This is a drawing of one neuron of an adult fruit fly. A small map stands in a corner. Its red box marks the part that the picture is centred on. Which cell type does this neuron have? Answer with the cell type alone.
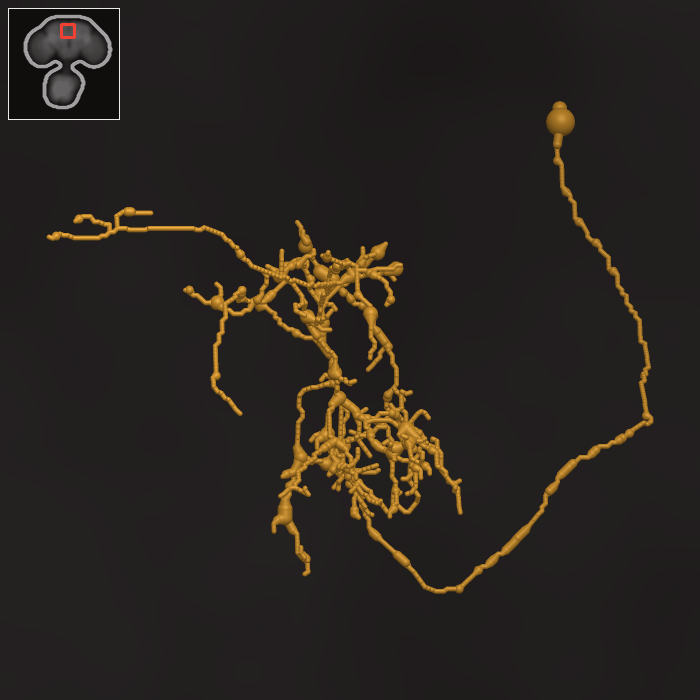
FC3_a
